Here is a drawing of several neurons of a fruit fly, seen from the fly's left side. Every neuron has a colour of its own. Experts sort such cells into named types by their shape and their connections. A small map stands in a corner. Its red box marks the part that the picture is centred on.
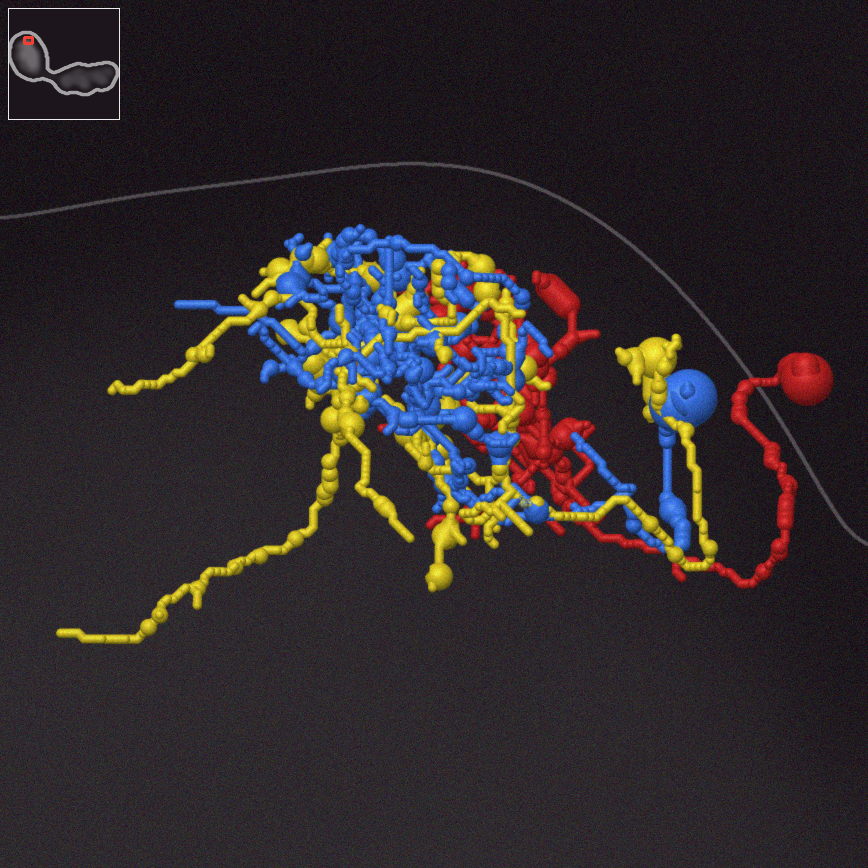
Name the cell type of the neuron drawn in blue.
SLP300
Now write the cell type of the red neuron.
CB4129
